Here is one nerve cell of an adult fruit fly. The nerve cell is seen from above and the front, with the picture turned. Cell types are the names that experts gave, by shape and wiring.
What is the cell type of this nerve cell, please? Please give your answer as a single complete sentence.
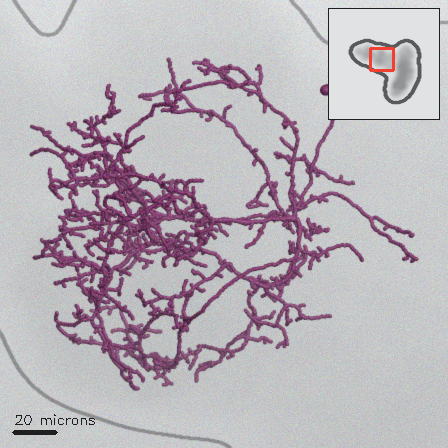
This nerve cell carries the cell type designation IN03B024.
